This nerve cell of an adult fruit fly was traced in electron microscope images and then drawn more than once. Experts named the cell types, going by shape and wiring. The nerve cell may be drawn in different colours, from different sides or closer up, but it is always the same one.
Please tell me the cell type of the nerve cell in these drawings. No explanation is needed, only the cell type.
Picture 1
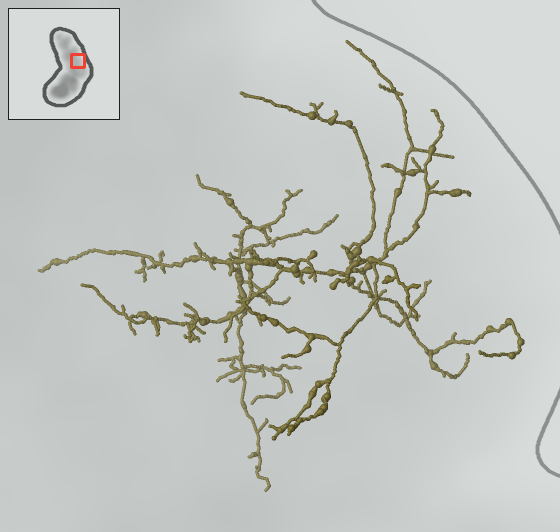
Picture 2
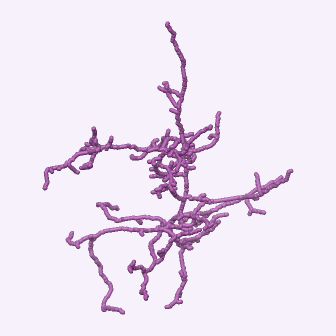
IN20A.22A055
